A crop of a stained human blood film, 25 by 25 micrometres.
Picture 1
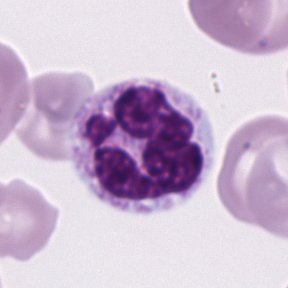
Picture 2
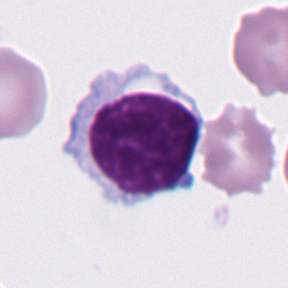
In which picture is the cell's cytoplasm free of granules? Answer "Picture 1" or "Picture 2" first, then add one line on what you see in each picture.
Picture 2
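Picture 1: Fine pinkish-violet granules are scattered evenly through the cytoplasm.
Picture 2: No granules are visible in the cytoplasm.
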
